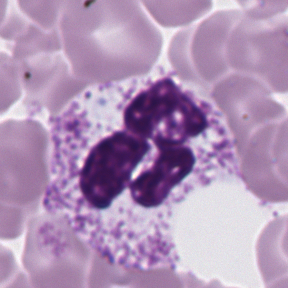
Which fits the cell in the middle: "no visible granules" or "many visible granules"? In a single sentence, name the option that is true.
This cell has a cytoplasm with many visible granules.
